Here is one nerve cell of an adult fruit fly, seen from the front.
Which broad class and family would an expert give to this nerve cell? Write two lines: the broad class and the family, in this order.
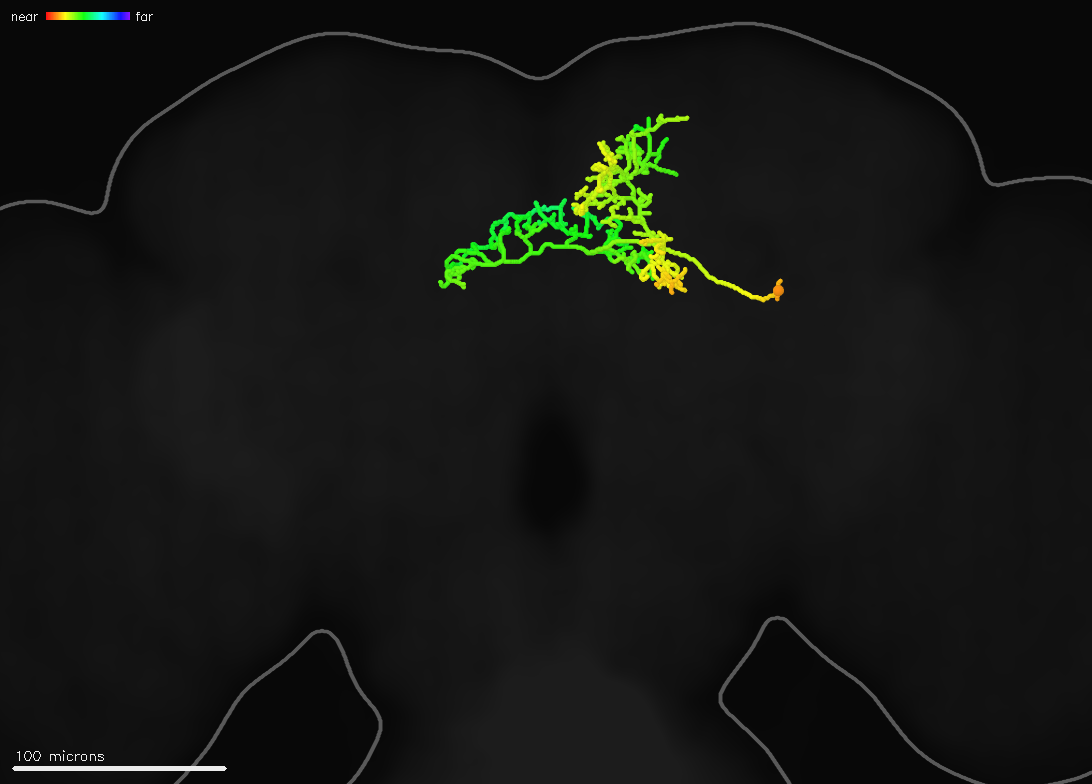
central-brain intrinsic neuron
hemilineage AOTUv4_ventral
